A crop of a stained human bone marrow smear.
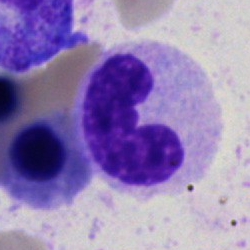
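Band neutrophil. Notice how the nucleus curves into a C or kidney shape, its notch opening to the right. It sits toward the left, so most of the cytoplasm lies on the right. The cytoplasm is abundant and pale lilac; the outline is round and smooth.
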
